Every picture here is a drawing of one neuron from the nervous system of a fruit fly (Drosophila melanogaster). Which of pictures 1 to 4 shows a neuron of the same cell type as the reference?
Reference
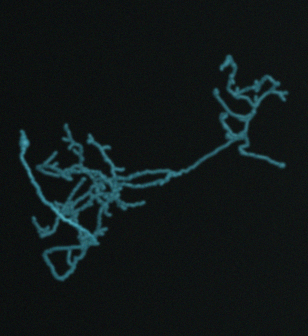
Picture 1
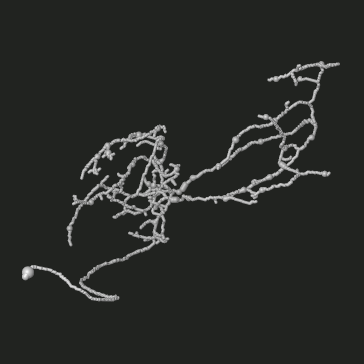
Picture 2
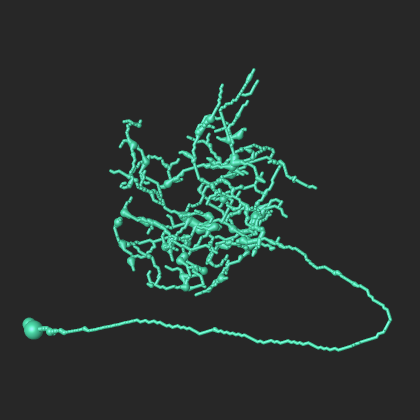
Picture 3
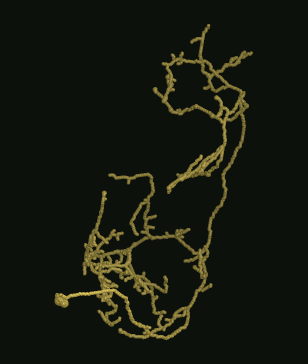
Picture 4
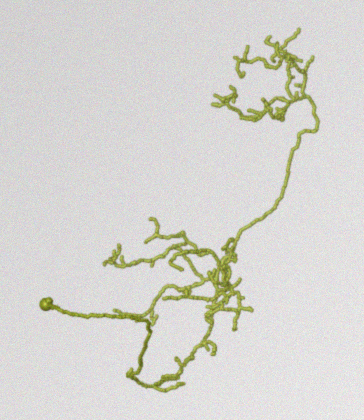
4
